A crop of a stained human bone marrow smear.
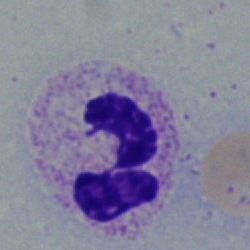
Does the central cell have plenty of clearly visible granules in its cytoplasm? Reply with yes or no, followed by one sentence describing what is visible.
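Yes. Fine pink-violet granules are scattered throughout the cytoplasm.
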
